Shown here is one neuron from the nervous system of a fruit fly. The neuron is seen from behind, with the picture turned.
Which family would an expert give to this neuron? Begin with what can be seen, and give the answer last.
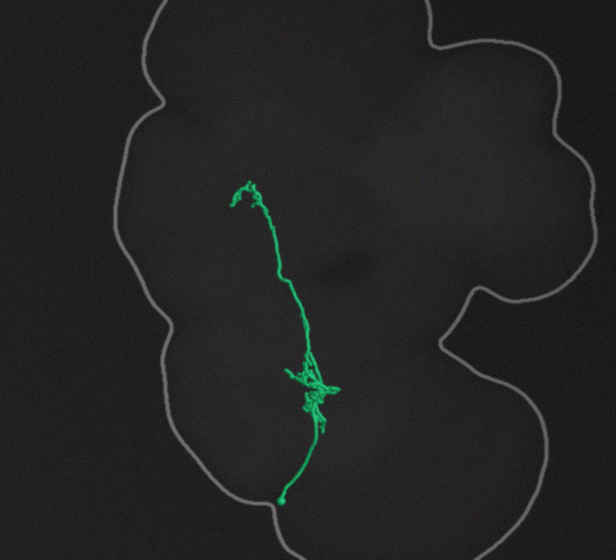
The cell body can be seen at the bottom of the picture. As drawn here it is more than twice as tall as it is wide. It is a central-brain intrinsic neuron. Its family is hemilineage LHl4_posterior.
